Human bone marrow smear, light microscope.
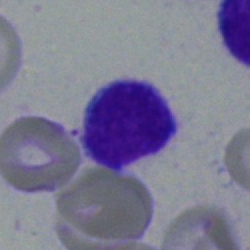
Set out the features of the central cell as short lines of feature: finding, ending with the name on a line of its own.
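Outline: roughly round, slightly uneven edge
Chromatin: dense, deep purple throughout the nucleus
Nucleoli: none visible
Vacuoles: no clear vacuoles visible within the cell
Name: lymphocyte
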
